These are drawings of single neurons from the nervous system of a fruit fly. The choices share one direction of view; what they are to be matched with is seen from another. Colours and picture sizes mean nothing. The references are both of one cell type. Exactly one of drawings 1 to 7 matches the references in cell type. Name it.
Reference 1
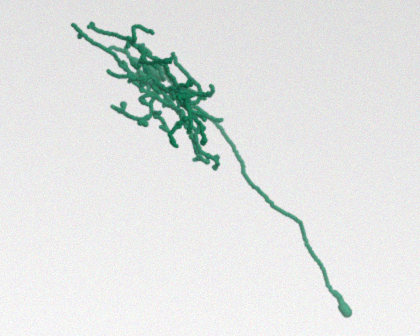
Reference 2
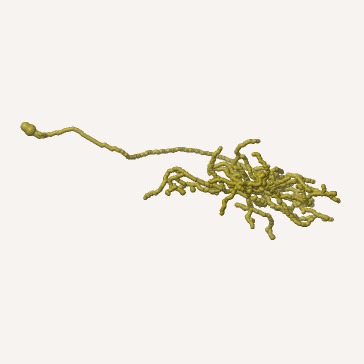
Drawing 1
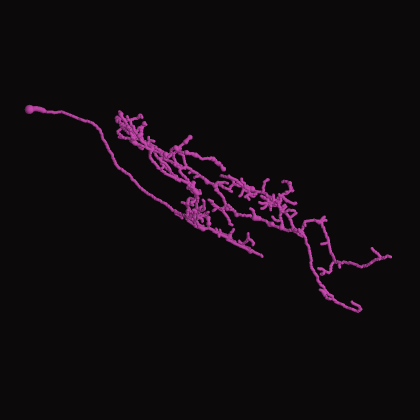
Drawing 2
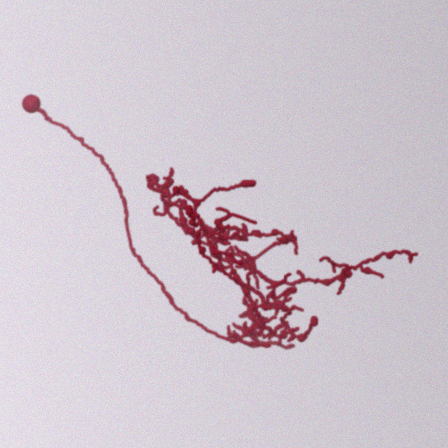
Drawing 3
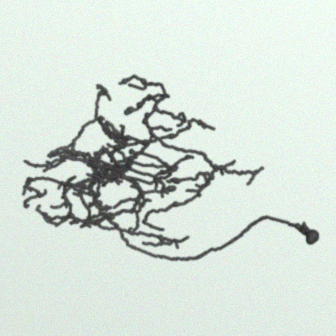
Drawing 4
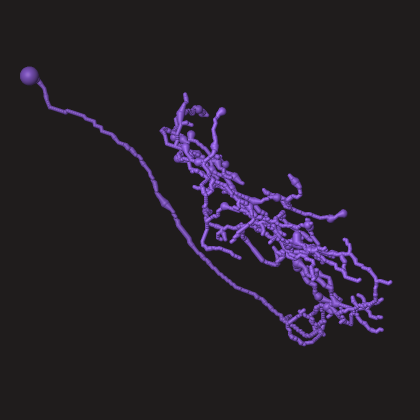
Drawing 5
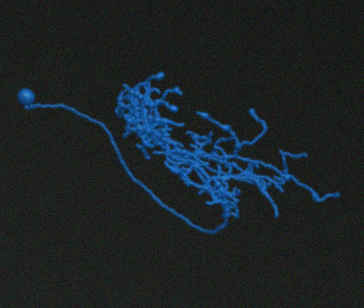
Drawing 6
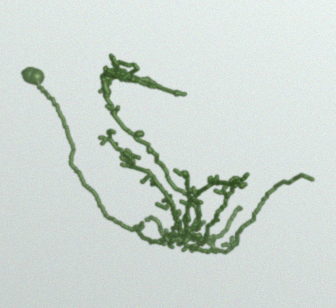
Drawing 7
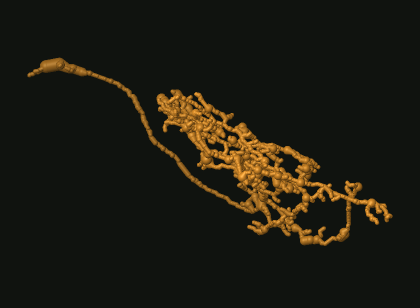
4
